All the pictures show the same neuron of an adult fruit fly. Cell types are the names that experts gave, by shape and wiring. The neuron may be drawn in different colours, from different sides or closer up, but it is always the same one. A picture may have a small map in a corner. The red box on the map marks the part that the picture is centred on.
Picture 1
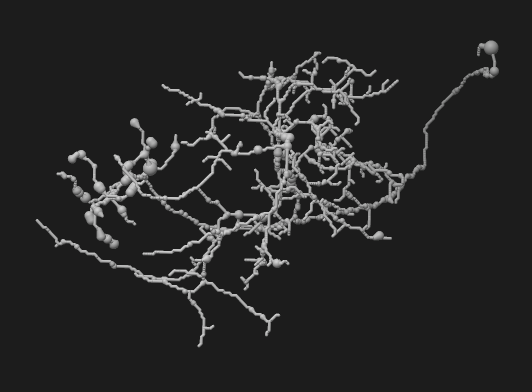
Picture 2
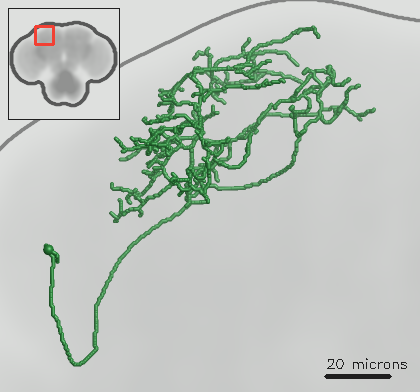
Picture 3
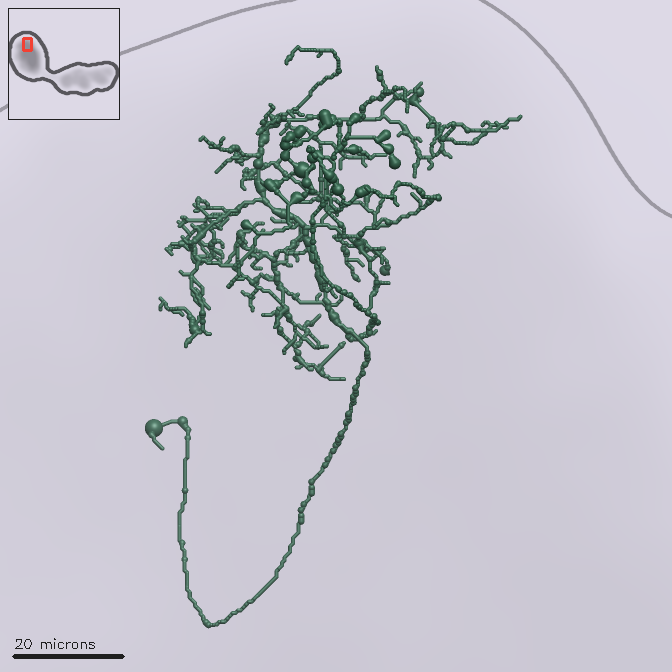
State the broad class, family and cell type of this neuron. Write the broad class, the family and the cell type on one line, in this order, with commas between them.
central-brain intrinsic neuron, hemilineage SLPal3_and_SLPal4_dorsal, CB4121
